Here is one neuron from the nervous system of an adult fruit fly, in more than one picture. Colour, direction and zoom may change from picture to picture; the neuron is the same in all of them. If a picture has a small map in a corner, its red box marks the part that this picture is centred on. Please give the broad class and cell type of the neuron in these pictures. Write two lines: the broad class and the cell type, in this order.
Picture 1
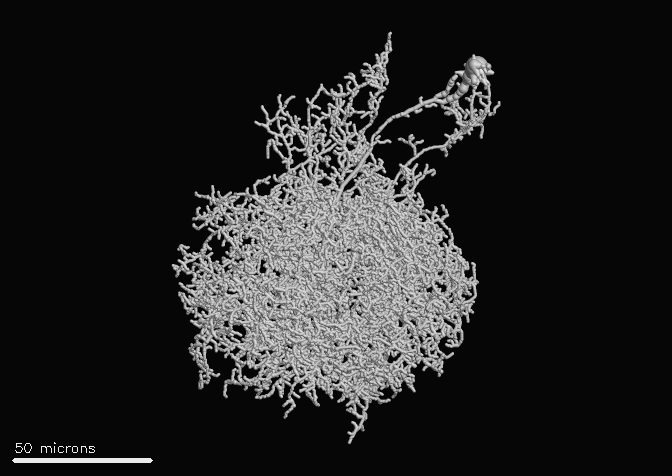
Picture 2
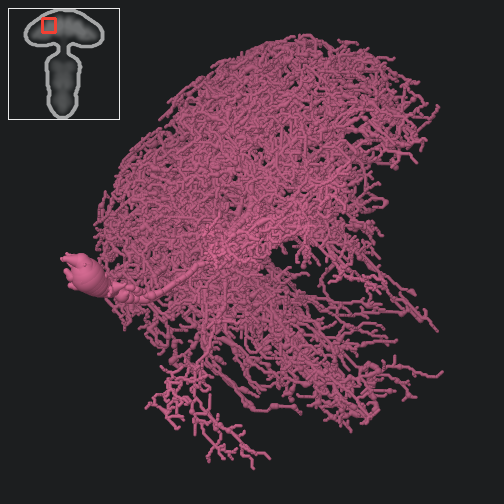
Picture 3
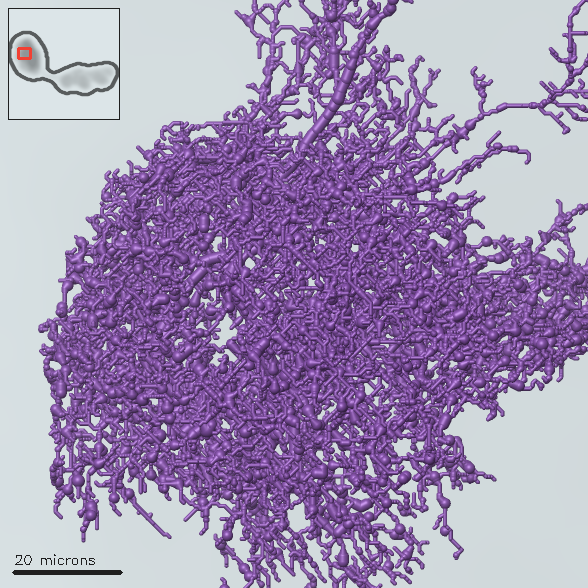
central-brain intrinsic neuron
AVLP079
